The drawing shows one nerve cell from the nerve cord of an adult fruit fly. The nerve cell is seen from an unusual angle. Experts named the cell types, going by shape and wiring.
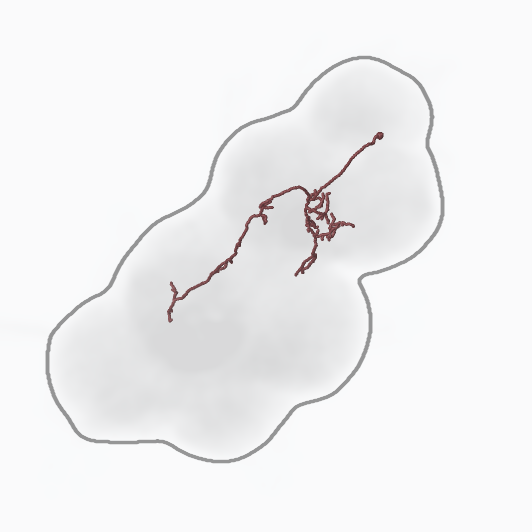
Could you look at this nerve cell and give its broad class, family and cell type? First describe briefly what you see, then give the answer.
In this view it is about as wide as it is tall. Its broad class is nerve-cord intrinsic neuron. The family is hemilineage 07B. Its cell type is IN07B100.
